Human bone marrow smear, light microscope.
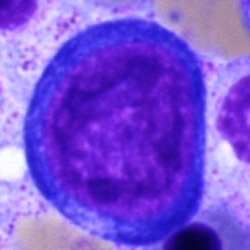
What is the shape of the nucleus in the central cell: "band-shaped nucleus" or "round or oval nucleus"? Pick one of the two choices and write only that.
Round or oval nucleus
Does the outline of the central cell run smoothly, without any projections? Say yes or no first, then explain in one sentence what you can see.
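Yes. The cell outline is round to slightly oval and smooth.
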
